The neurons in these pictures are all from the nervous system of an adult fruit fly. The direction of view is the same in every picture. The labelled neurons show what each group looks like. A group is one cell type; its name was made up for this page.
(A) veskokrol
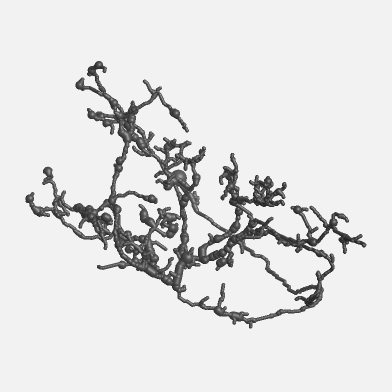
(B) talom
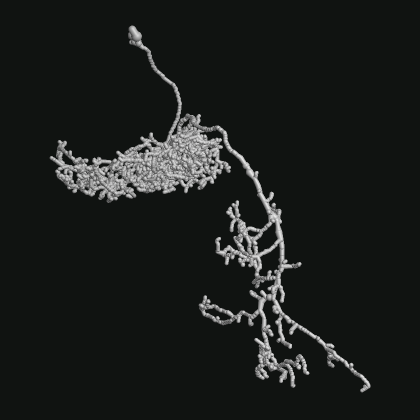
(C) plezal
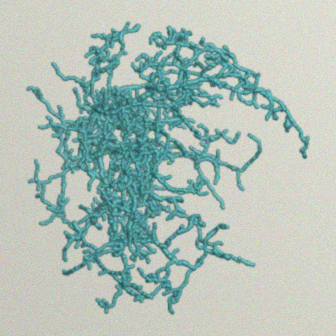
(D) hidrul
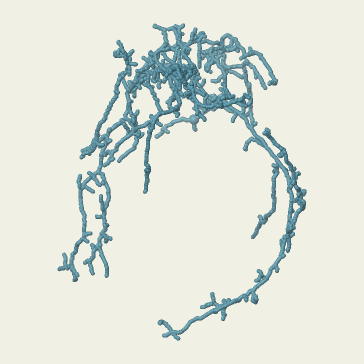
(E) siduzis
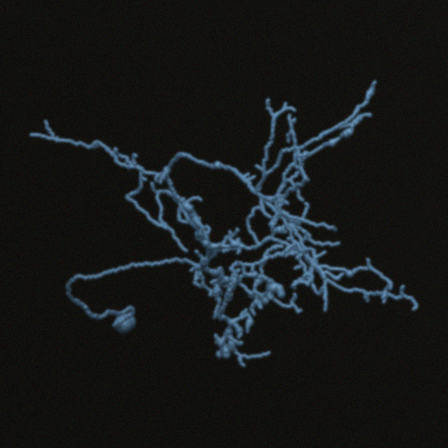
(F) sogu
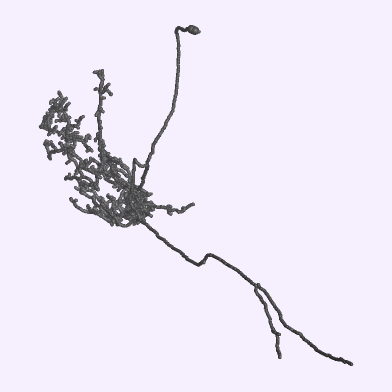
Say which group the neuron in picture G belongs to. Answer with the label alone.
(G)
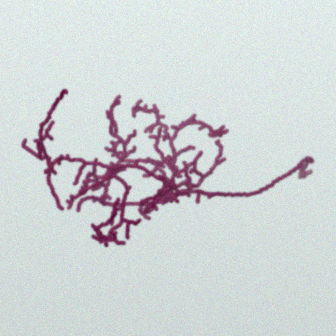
veskokrol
